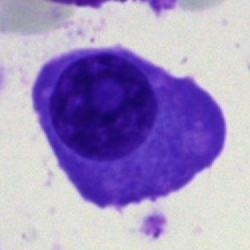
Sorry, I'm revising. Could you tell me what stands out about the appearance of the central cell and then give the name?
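Outline irregular and angular, broader on the right. One pale round nucleolus-like area near the upper centre of the nucleus. Cytoplasm abundant, staining deep blue-purple. No clear vacuoles in the cytoplasm. Plasma cell.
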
